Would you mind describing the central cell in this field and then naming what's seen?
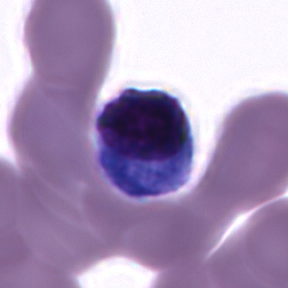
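Eccentrically placed toward the top of the cell, the nucleus has dense, dark purple chromatin. The cytoplasm is deep blue and fills nearly half of the cell, mostly on its lower side. The cell is a plasma cell.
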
